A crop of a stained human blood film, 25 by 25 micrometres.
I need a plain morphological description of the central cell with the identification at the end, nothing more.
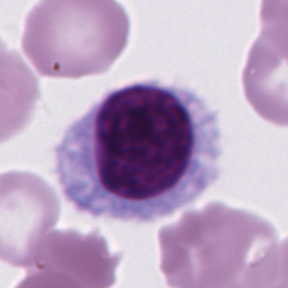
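Shape roughly oval. Cytoplasmic edge finely fringed, not smooth. Chromatin dark purple, coarsely clumped. Cytoplasm pale greyish blue. Cell: hairy cell.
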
